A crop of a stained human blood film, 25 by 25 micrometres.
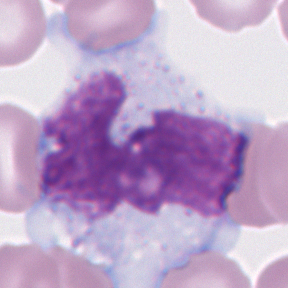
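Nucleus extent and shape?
Spans the full width of the cell; notch cut into upper edge.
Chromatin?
Purple, finely strand-like, not coarsely clumped.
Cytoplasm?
Plentiful, pale greyish blue; fine, sparse lilac dots, most visible above the nucleus.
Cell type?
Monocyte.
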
